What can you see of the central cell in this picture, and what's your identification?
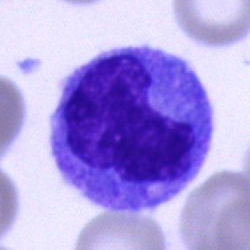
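The nucleus occupies most of the cell and shows an indentation on its upper right side. A pale, clear patch of cytoplasm fills this indentation. The chromatin stains dark purple. The cell is a monocyte.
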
